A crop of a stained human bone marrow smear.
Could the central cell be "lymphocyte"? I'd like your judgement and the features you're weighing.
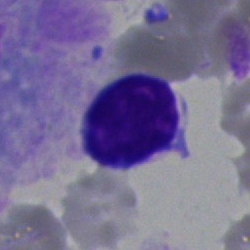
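The smooth, roughly round cell has dense, deep dark purple chromatin and no visible nucleolus. The nucleus fills almost all of it, leaving a thin sliver of pale blue cytoplasm at the right edge.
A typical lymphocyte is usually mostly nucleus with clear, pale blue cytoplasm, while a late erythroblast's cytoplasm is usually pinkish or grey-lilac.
The scant pale blue cytoplasm therefore speaks for lymphocyte and against erythroblast.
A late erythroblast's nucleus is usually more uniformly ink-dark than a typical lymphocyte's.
The dense, dark chromatin by itself does not rule out erythroblast. Lymphocyte is correct.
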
